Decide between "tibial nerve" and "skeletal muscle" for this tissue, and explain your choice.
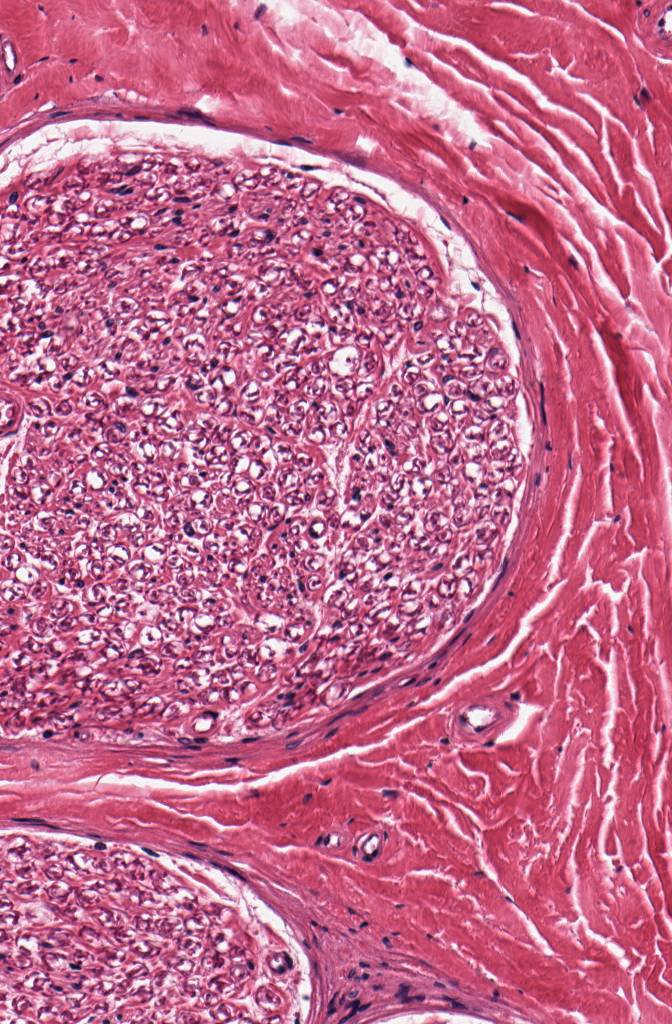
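This is tibial nerve. What decides it is the two rounded fascicles cut across at the left, each packed with small round profiles of a central pink dot in a pale halo, as myelinated axons cut across look. Sparse small dark oval nuclei lie among them.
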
